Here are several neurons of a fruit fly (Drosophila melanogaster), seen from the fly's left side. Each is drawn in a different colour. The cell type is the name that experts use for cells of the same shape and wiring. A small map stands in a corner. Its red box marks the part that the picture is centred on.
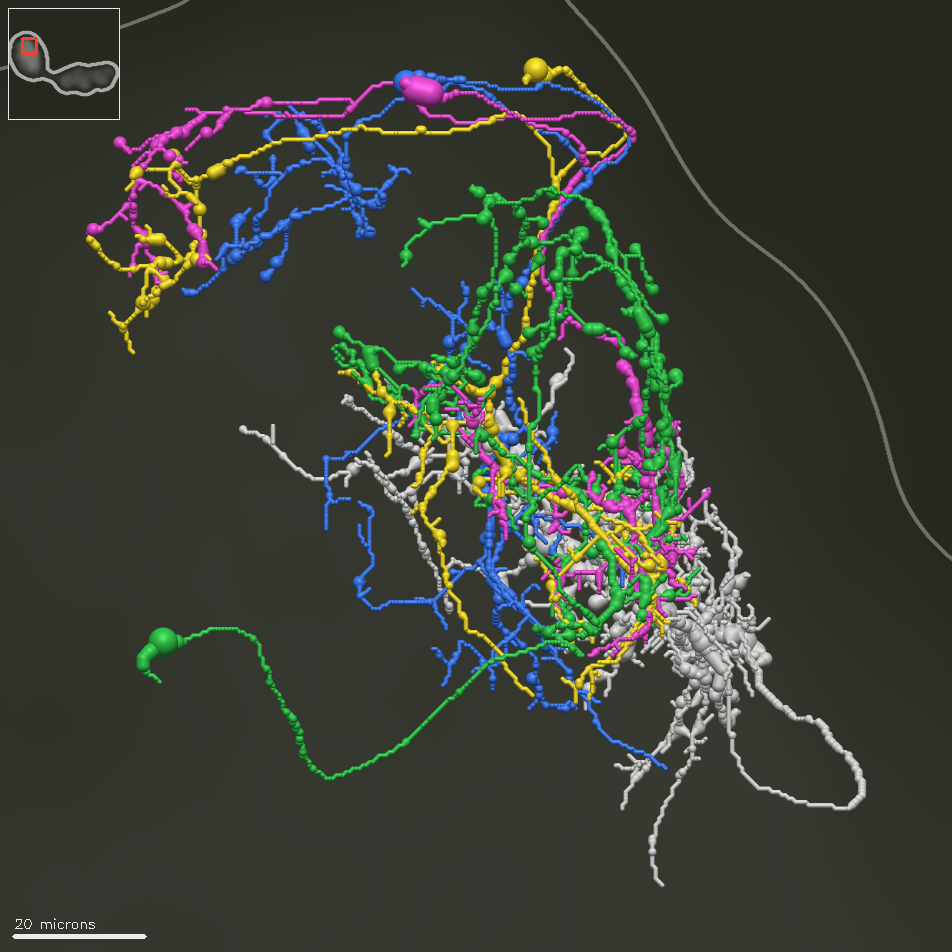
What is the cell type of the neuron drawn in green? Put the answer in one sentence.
The cell type is LHAV3o1.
